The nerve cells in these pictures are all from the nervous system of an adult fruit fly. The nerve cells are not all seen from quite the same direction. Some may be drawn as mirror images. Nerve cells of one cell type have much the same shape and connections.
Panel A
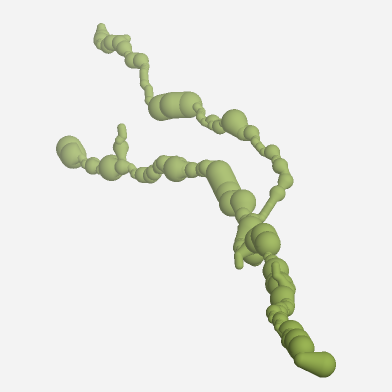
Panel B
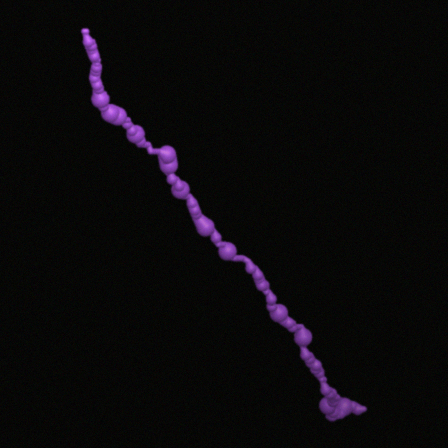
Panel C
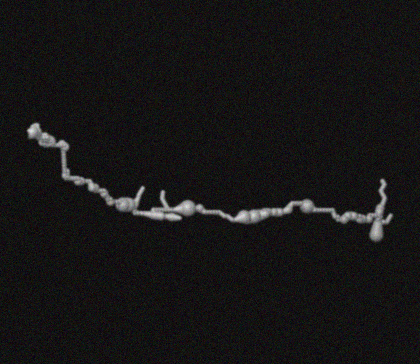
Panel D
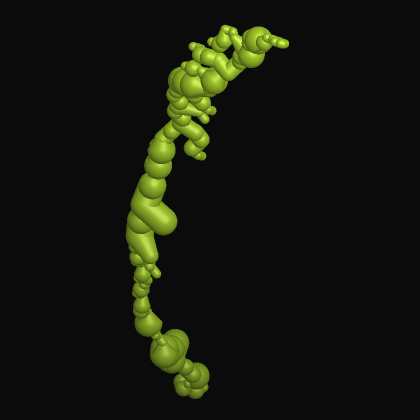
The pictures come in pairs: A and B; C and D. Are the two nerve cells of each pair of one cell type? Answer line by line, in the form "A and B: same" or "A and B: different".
A and B: same
C and D: different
